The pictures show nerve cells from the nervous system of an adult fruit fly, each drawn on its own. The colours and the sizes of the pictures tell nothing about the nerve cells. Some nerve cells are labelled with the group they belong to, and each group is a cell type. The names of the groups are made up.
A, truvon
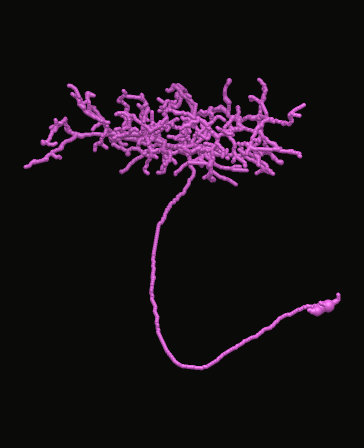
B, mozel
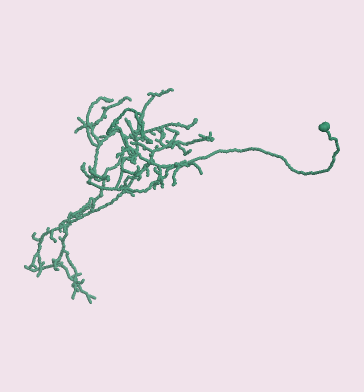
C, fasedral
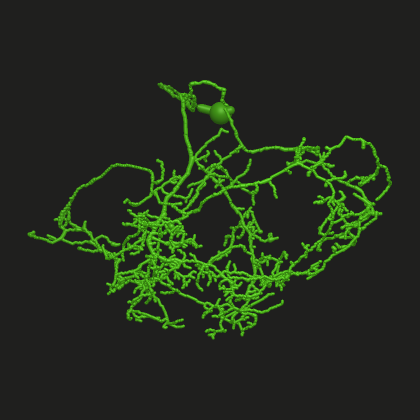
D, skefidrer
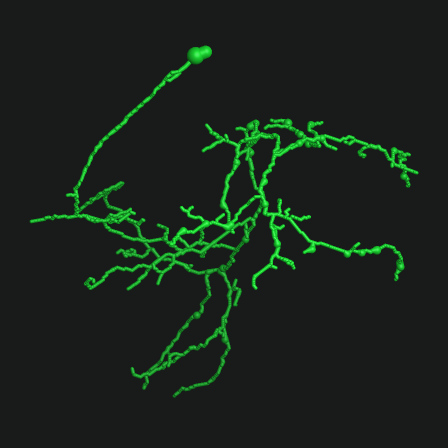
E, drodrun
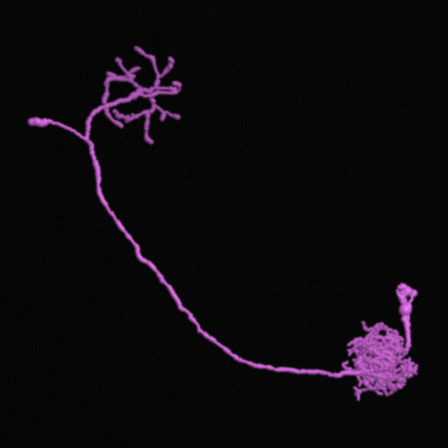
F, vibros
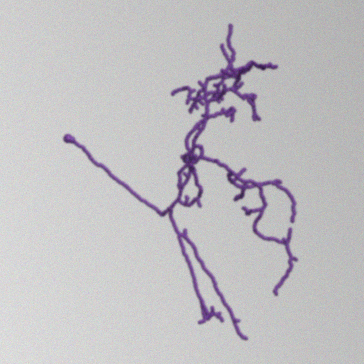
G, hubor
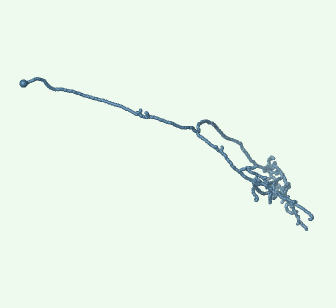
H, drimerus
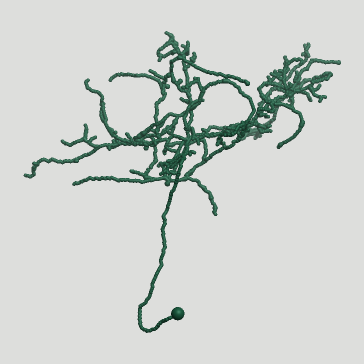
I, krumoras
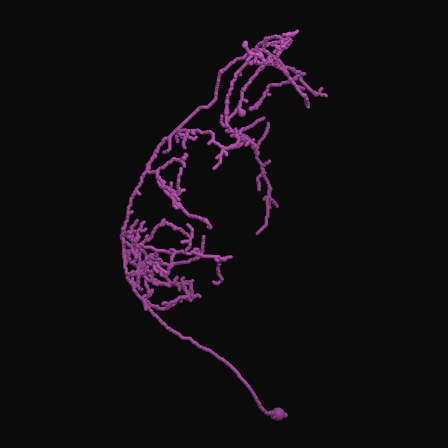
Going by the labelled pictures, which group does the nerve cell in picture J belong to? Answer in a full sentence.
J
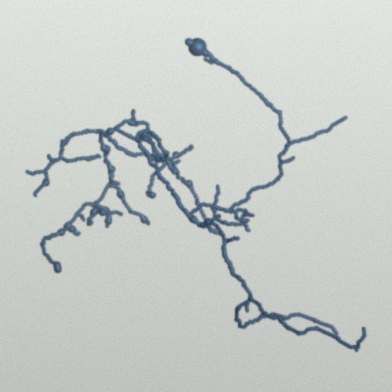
It belongs to skefidrer.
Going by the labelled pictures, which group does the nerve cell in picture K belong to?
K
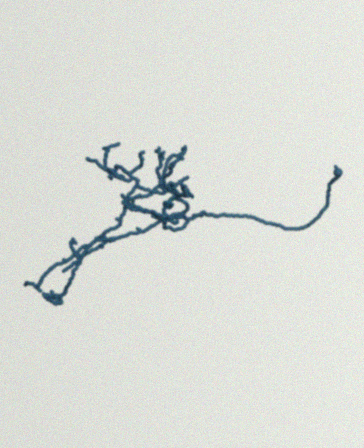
It belongs to mozel.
